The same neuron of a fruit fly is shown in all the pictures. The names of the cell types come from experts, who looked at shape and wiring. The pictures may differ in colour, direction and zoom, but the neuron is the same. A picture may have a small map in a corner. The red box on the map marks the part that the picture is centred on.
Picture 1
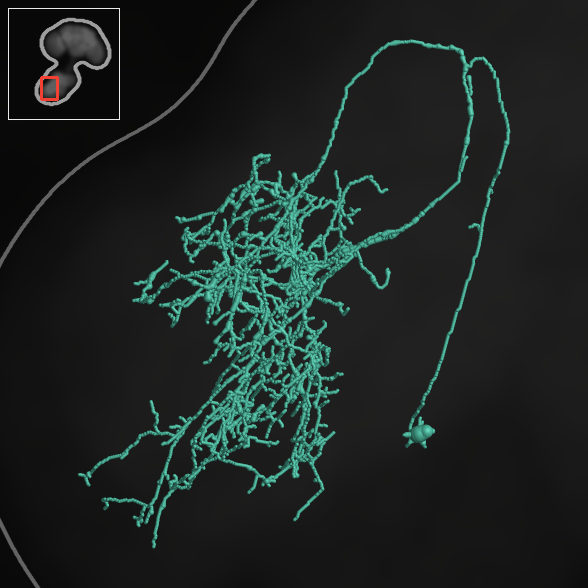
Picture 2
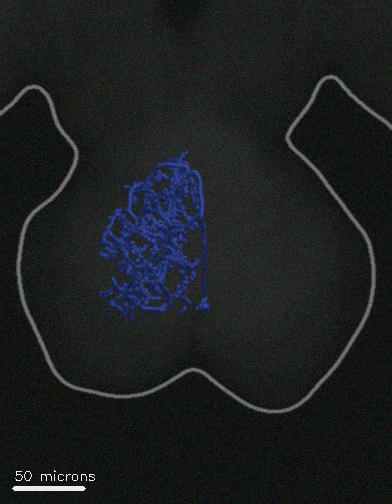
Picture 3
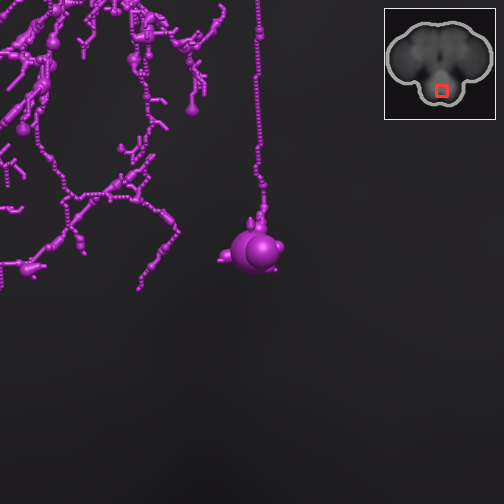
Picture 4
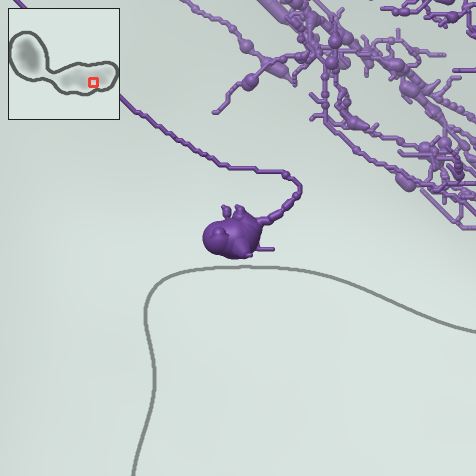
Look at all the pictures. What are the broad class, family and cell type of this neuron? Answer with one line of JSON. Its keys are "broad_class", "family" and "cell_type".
{"broad_class": "nerve-cord intrinsic neuron", "family": "hemilineage 02A", "cell_type": "IN02A014"}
